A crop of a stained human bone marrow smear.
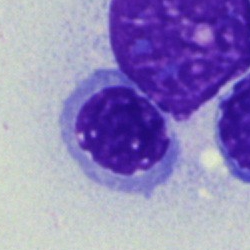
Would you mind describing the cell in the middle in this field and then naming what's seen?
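The outline is roughly round, with a slightly uneven edge. Most of the cell is filled by the nucleus, which leaves a rim of cytoplasm. That cytoplasm is pale greyish blue. Within the nucleus, the chromatin is dark purple and coarsely clumped. The cell is an erythroblast.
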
